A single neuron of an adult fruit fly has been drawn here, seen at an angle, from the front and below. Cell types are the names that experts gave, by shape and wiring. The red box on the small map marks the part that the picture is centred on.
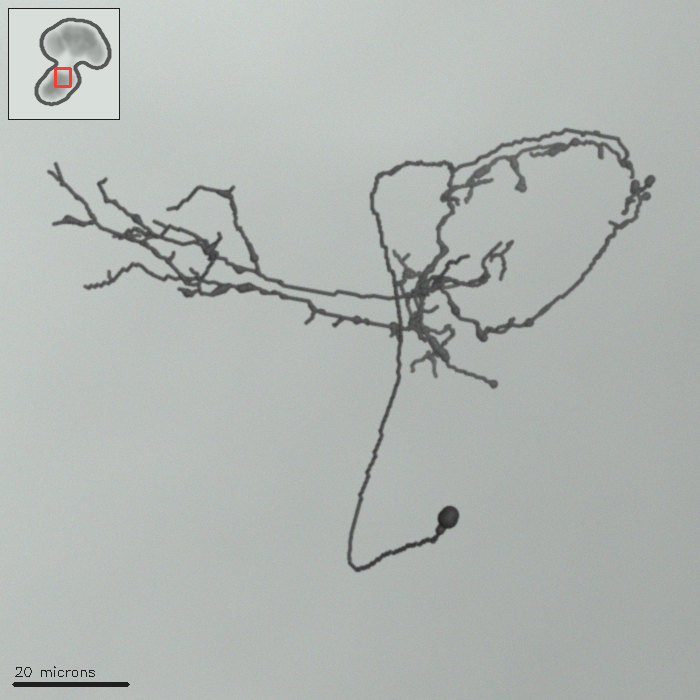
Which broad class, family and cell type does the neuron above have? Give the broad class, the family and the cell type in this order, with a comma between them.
nerve-cord intrinsic neuron, hemilineage 02A, IN02A056_b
